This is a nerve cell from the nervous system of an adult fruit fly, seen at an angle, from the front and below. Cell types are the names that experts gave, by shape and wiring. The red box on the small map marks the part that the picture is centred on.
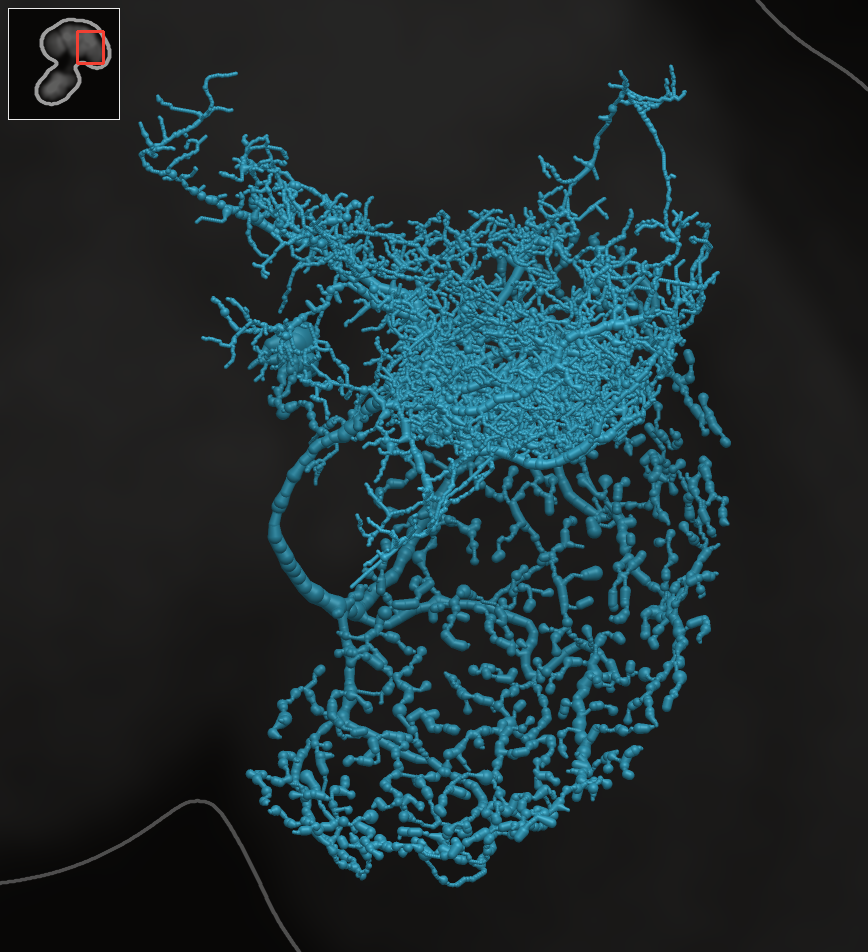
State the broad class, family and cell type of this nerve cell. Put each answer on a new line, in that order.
visual centrifugal neuron
LoVC
LoVC16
